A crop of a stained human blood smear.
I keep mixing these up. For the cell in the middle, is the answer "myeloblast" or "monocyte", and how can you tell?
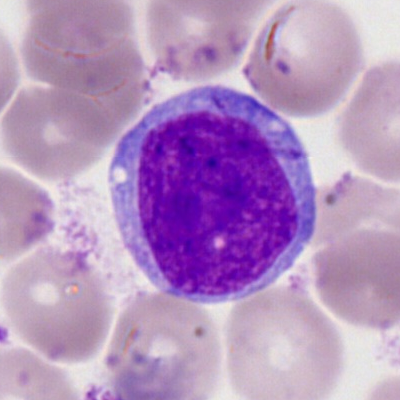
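Myeloblast. Nucleus fills most of the cell; only a narrow margin of cytoplasm remains around it, as a continuous blue rim.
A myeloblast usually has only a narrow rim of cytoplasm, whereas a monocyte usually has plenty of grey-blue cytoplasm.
The narrow rim here therefore sides with myeloblast, not monocyte. Chromatin deep purple, fine and speckled. One small clear vacuole in the cytoplasm, left side of the cell.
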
